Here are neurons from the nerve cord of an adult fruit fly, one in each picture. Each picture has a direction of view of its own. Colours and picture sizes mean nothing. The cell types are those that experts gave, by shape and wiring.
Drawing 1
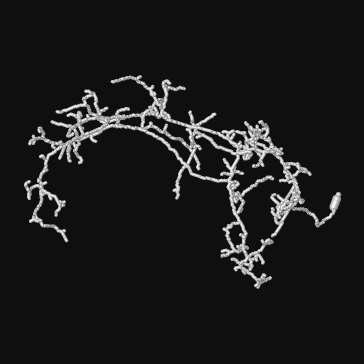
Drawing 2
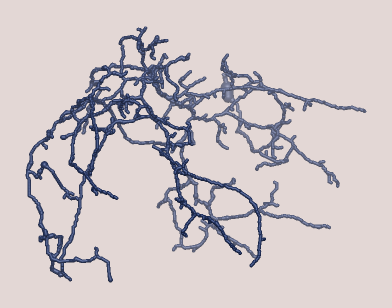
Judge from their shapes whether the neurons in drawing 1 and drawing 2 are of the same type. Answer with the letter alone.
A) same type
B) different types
A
